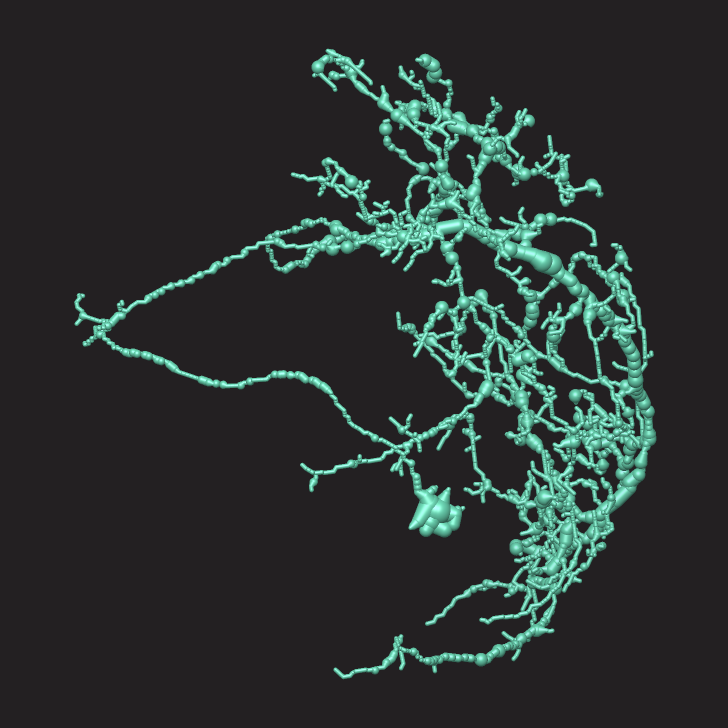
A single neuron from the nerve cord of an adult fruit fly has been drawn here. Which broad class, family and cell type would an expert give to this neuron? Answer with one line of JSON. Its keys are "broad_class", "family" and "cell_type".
{"broad_class": "nerve-cord intrinsic neuron", "family": "hemilineage 04B", "cell_type": "IN04B031"}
